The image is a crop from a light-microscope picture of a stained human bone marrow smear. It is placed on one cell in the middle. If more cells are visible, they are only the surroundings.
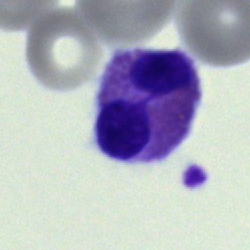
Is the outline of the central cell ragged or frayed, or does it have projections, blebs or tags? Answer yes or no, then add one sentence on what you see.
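No. The cell outline is roughly rounded without surface projections.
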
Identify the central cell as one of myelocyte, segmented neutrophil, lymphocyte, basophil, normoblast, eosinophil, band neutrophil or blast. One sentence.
Centrally within this crop lies an eosinophil.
